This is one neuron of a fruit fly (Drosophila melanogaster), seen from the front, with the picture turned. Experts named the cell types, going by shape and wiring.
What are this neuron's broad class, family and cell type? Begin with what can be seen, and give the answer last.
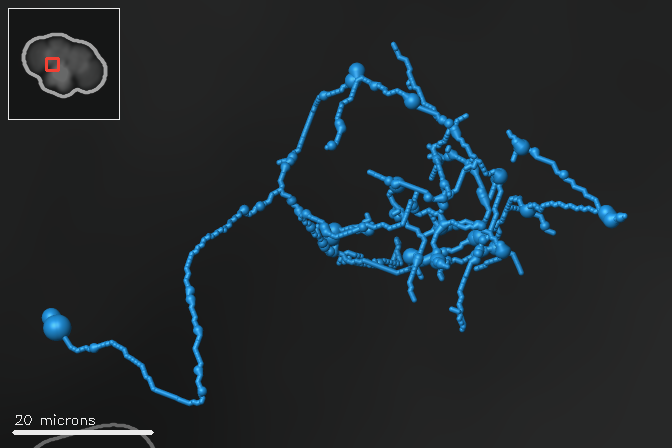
Its cell body lies at the lower left of the picture. By the scale bar it is about 85 microns wide in this view. The picture shows dozens of branch ends. This is a central-brain intrinsic neuron. The family is hemilineage WEDa1. It is of cell type SAD030.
